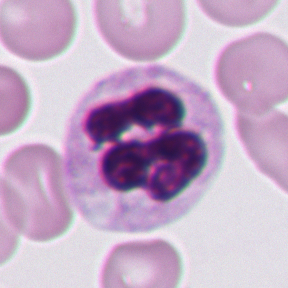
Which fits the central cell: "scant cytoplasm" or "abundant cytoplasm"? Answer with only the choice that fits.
Abundant cytoplasm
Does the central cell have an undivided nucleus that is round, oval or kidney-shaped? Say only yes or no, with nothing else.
No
